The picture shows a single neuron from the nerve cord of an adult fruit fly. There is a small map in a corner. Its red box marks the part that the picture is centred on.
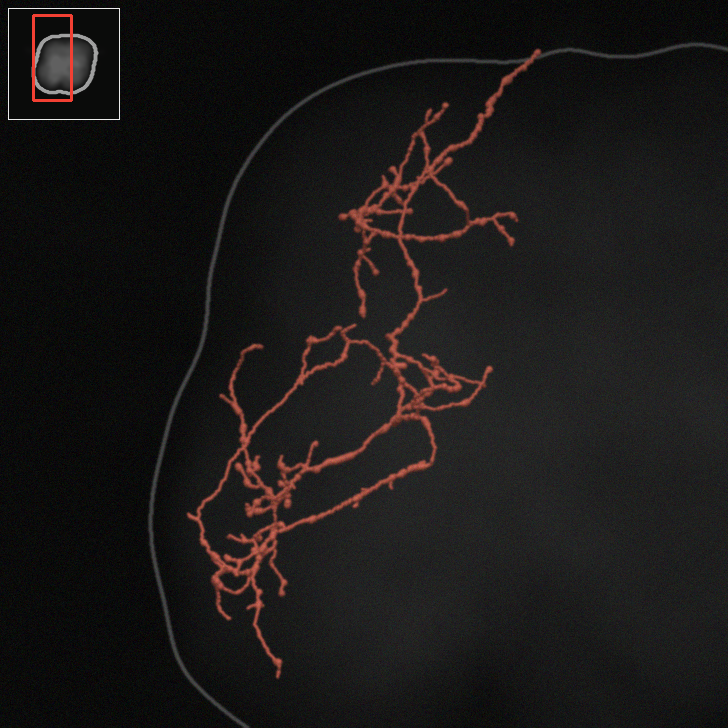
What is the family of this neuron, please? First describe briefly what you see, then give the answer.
No cell body is drawn. The picture shows dozens of branch ends. Its broad class is descending neuron. Its family is hemilineage MX12.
